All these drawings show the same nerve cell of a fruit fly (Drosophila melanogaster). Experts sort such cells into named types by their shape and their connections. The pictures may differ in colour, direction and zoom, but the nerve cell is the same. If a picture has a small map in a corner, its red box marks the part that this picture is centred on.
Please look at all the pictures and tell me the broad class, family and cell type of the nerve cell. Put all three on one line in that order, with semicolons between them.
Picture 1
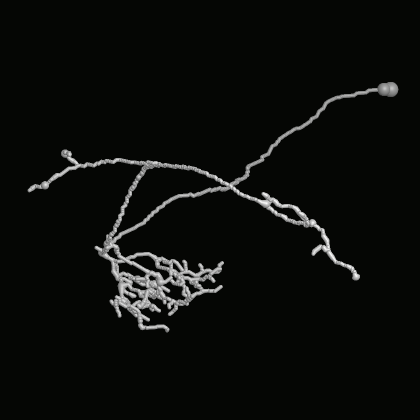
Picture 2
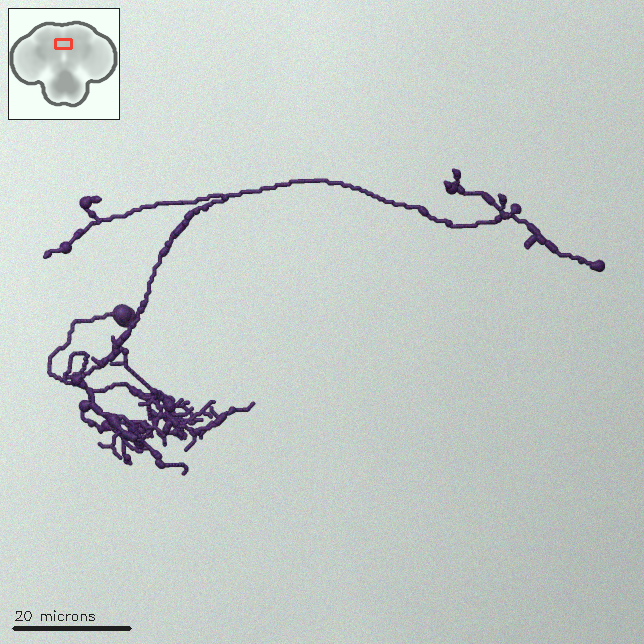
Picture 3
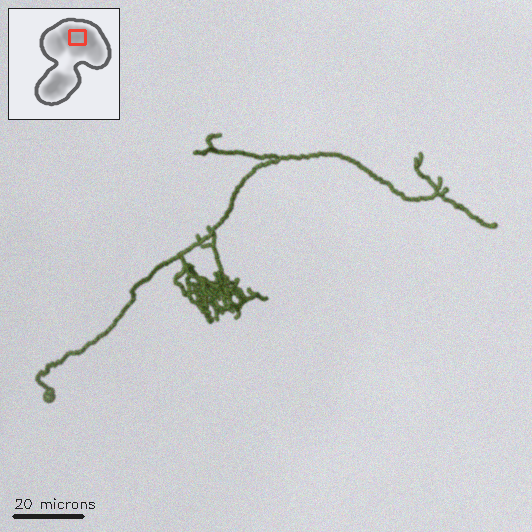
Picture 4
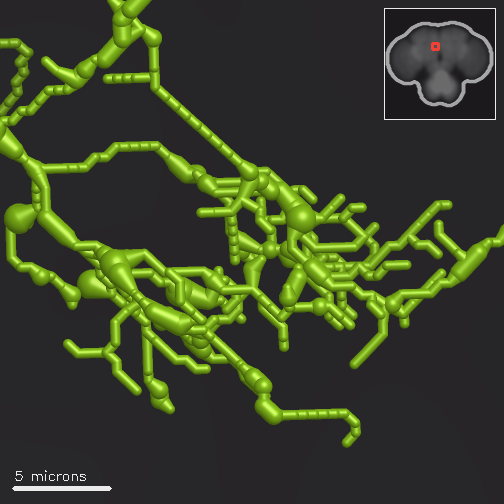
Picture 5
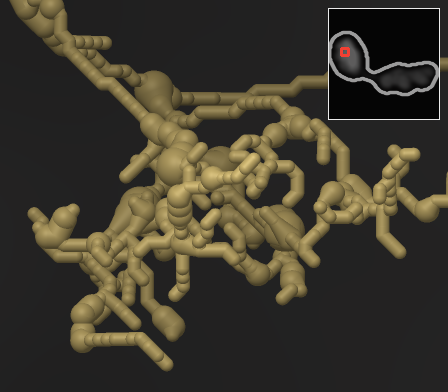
central-brain intrinsic neuron; class CX; FC1C_b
